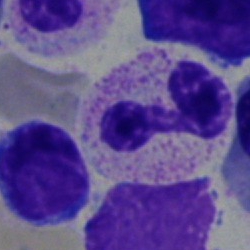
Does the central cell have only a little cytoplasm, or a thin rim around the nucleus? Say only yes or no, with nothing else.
No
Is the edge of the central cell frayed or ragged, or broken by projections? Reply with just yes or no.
No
